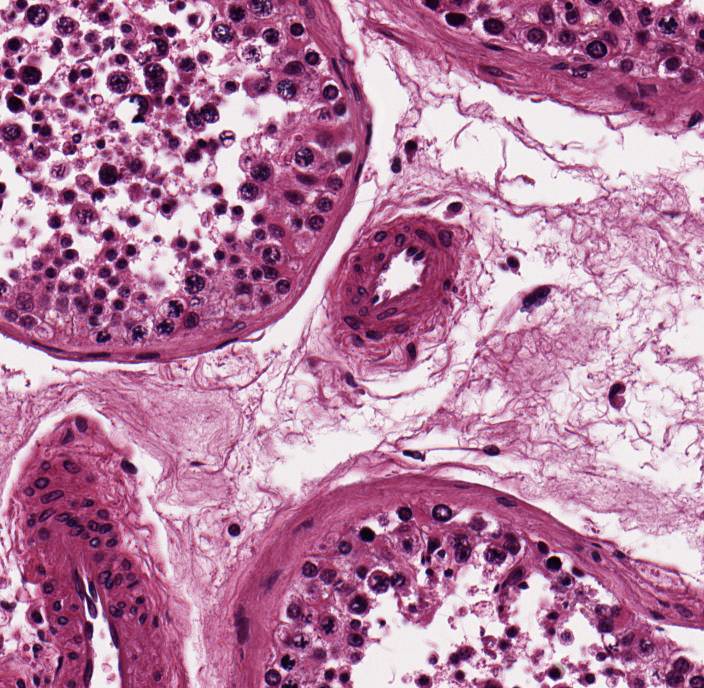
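Testis, haematoxylin and eosin. Four rounded tubular profiles sit at the corners of the field, lined by a stratified epithelium of many cells with round, dark-staining nuclei. Separating them is a central band of pale, loose interstitial tissue with wispy fibres and few cells. At the centre lies a small thick-walled muscular vessel with a narrow lumen.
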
